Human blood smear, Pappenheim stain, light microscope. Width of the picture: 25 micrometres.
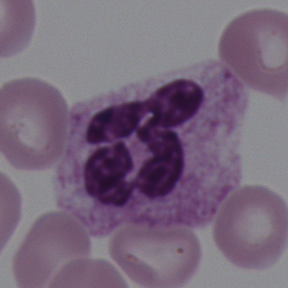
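Segmented neutrophil in a stained peripheral blood smear: note the dark purple, coarsely clumped chromatin. There's plenty of pale pinkish-lilac cytoplasm, filled with fine, small purplish granules. The outline is irregular and a bit angular.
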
